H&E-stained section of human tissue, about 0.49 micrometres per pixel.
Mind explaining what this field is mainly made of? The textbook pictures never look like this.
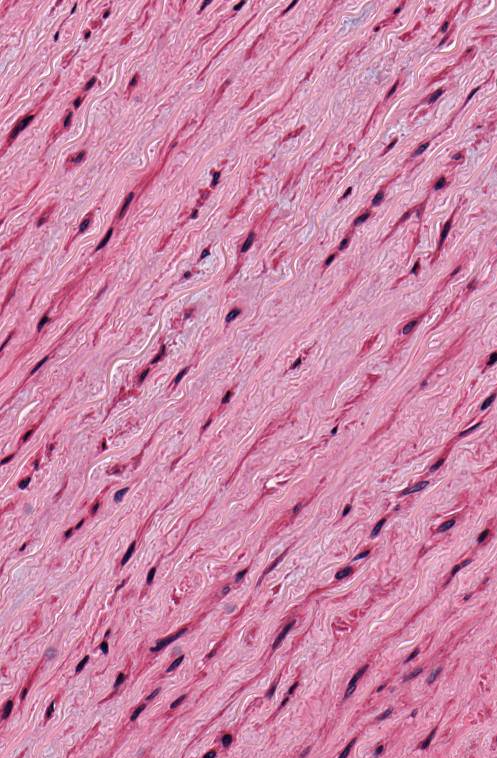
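Tunica media of an artery. First, the pink fibres are finely wavy; second, dark, elongated, spindle-shaped nuclei with tapered ends lie aligned along the same diagonal as the fibres.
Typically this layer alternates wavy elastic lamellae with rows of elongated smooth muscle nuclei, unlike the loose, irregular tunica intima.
Last, small pale bluish-grey patches lie between the fibres in places.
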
